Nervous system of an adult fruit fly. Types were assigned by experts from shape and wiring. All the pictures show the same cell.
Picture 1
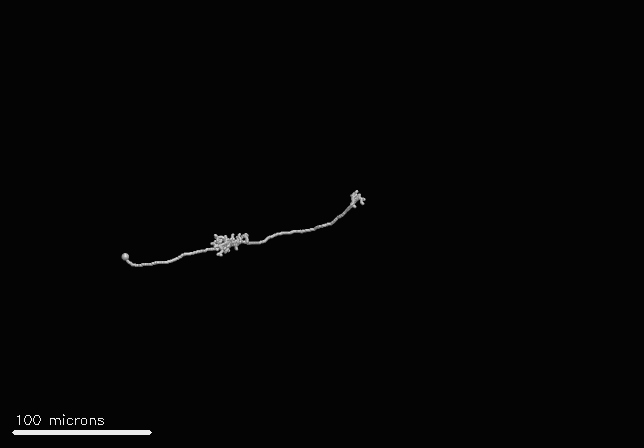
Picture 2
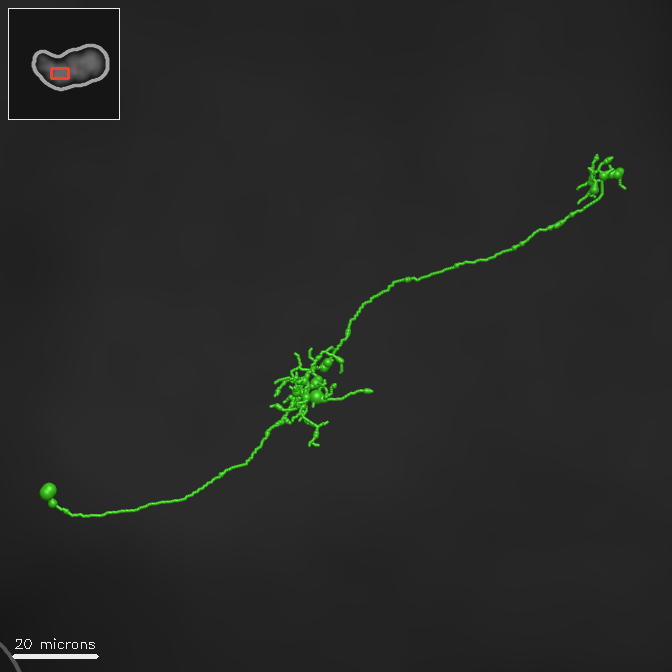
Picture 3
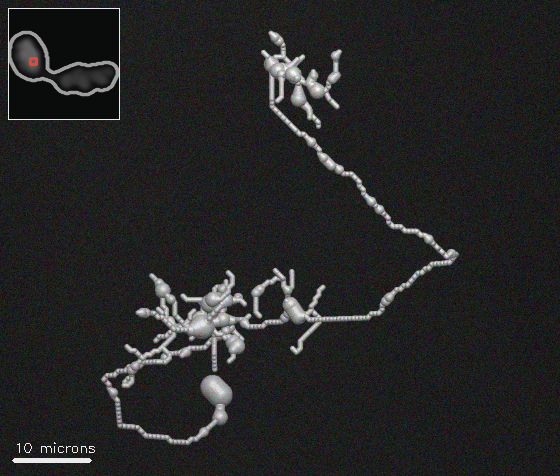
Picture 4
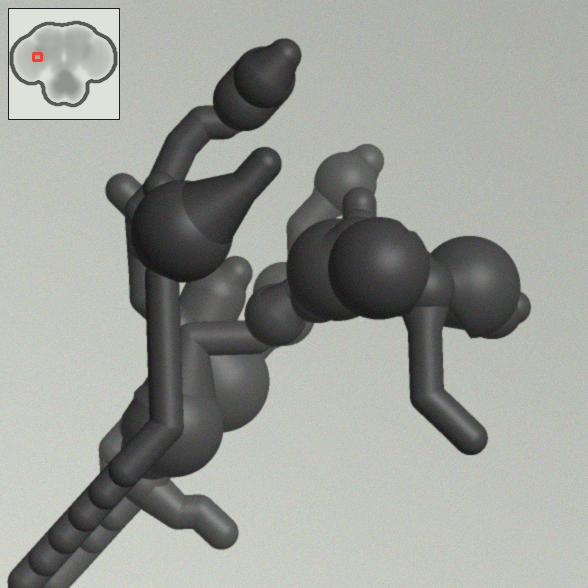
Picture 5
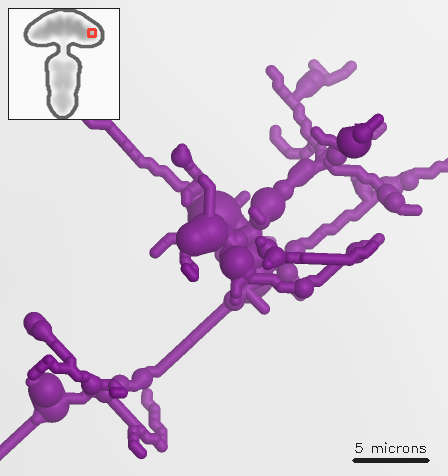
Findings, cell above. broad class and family: optic-lobe intrinsic neuron; Tm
